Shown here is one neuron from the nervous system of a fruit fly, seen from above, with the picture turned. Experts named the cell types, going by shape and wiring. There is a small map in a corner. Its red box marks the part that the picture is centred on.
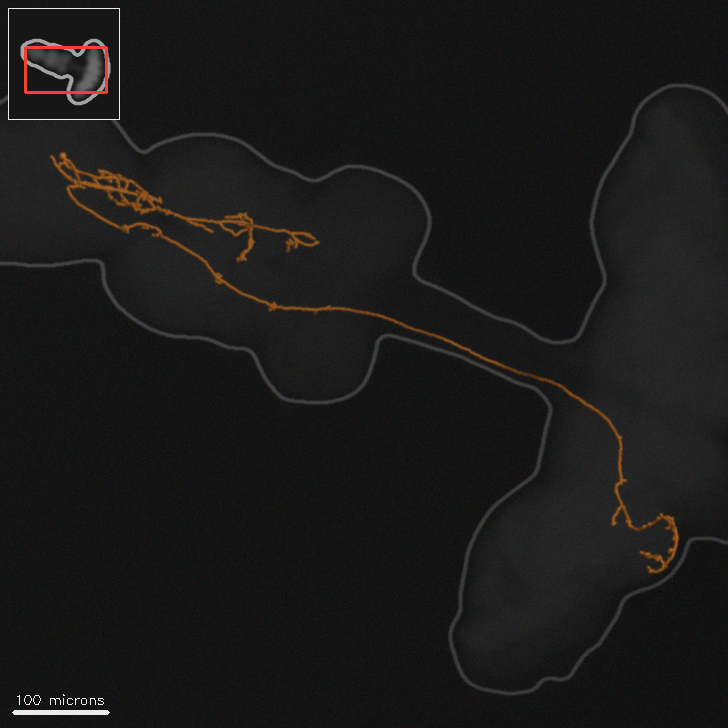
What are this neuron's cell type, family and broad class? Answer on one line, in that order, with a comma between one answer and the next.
AN23B026, hemilineage 23B, ascending neuron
